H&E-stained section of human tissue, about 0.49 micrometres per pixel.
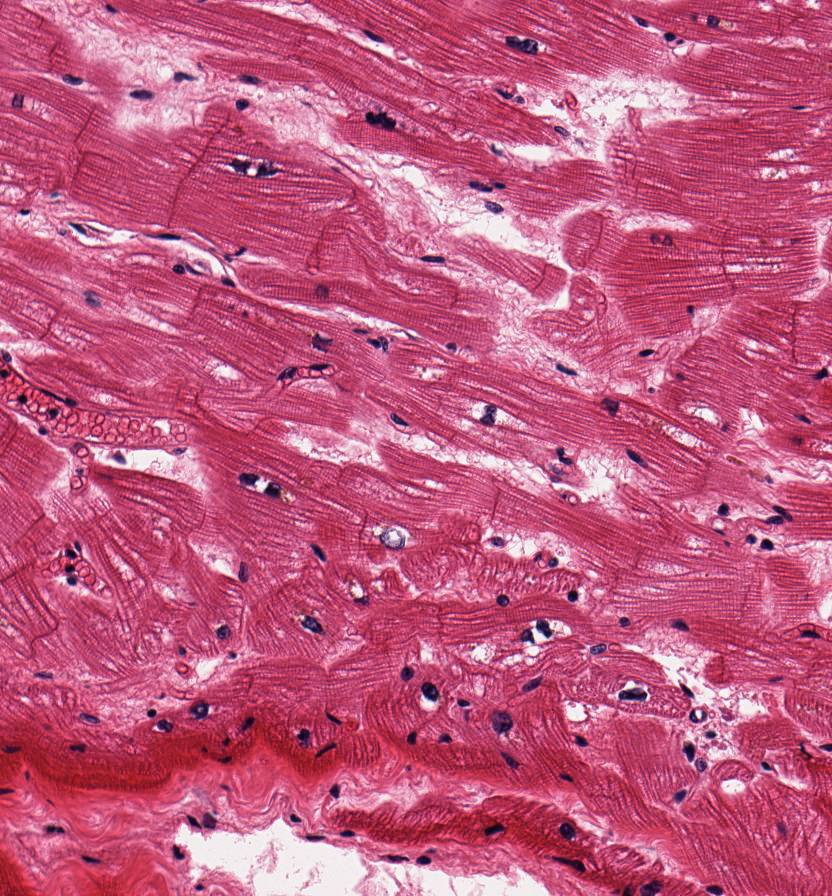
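Atrial appendage of the heart, its muscle fibres running roughly left to right across the field and sloping gently downward toward the right. You can plainly see fine transverse cross-striations along them throughout. They branch and join one another instead of running as separate parallel strands, and their oval nuclei sit centrally, often in a small pale clear zone.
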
